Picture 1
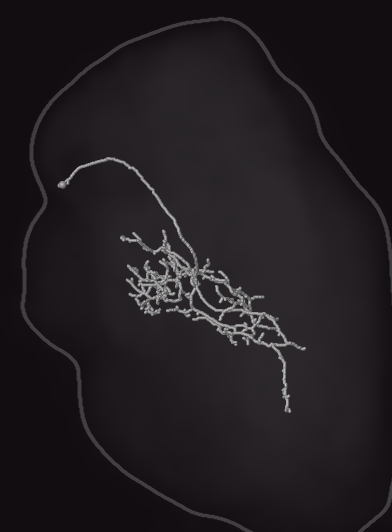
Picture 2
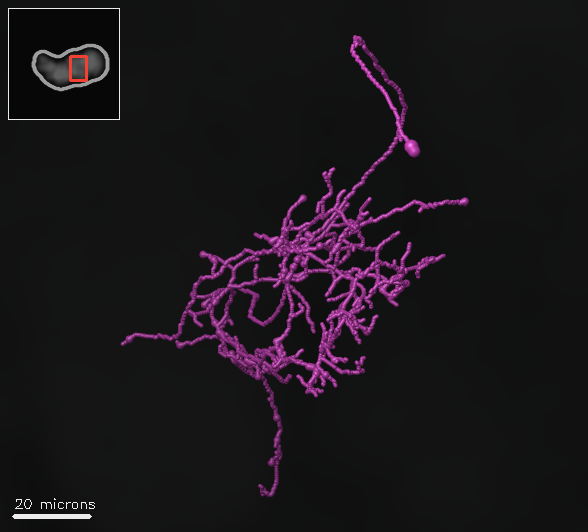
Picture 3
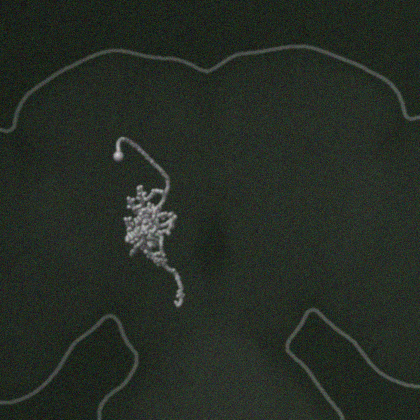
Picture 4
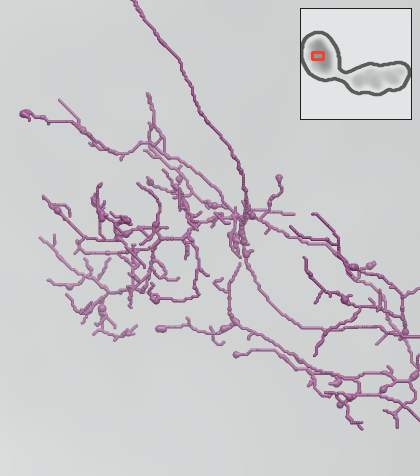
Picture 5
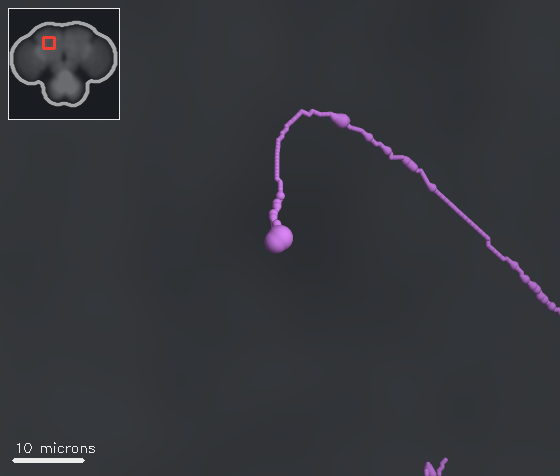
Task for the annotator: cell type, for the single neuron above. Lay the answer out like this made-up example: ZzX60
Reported: LAL020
